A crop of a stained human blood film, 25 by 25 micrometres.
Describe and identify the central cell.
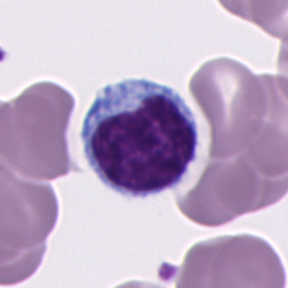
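Roughly round in outline, the nucleus measures about 9 micrometres across and occupies most of the cell. The cytoplasm is pale blue, and its rim is widest at the upper left. The cell is a typical lymphocyte.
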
